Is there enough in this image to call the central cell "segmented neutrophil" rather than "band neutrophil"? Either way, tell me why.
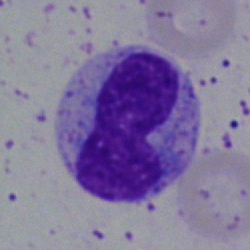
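The answer is band neutrophil.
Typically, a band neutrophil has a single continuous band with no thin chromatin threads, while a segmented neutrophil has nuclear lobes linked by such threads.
In this cell the nucleus has a notch cut into its right side, and its chromatin stains dark purple. The cytoplasm is pale lilac-grey, with fine purple granules scattered through it.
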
